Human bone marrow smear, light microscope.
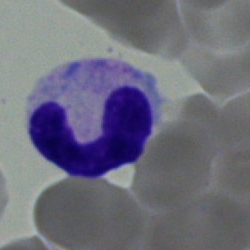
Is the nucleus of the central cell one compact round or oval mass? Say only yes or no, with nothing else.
No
